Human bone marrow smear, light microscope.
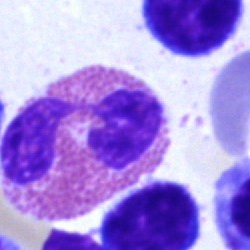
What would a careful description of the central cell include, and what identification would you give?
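See how the nucleus splits into two lobes lying side by side, one on the left and one on the right. The cytoplasm is packed with coarse pink-orange granules, all of even size throughout. So that's an eosinophil.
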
